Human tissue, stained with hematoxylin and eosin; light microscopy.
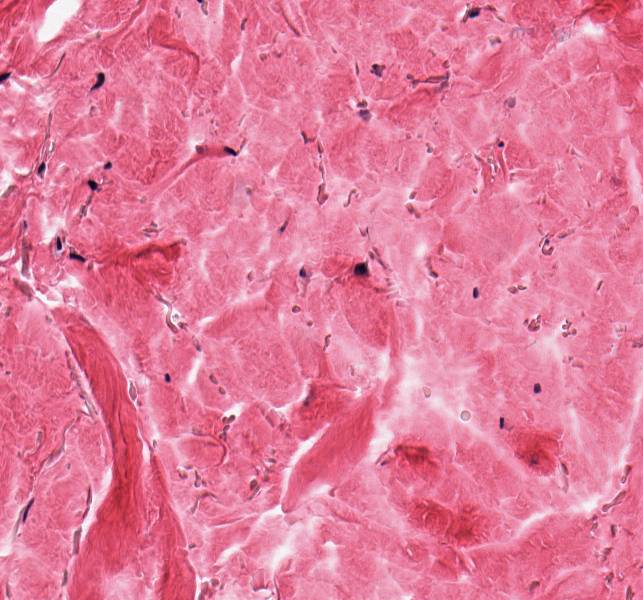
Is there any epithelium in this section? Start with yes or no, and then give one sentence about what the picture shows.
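No. No epithelium or glands are present anywhere in the field.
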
